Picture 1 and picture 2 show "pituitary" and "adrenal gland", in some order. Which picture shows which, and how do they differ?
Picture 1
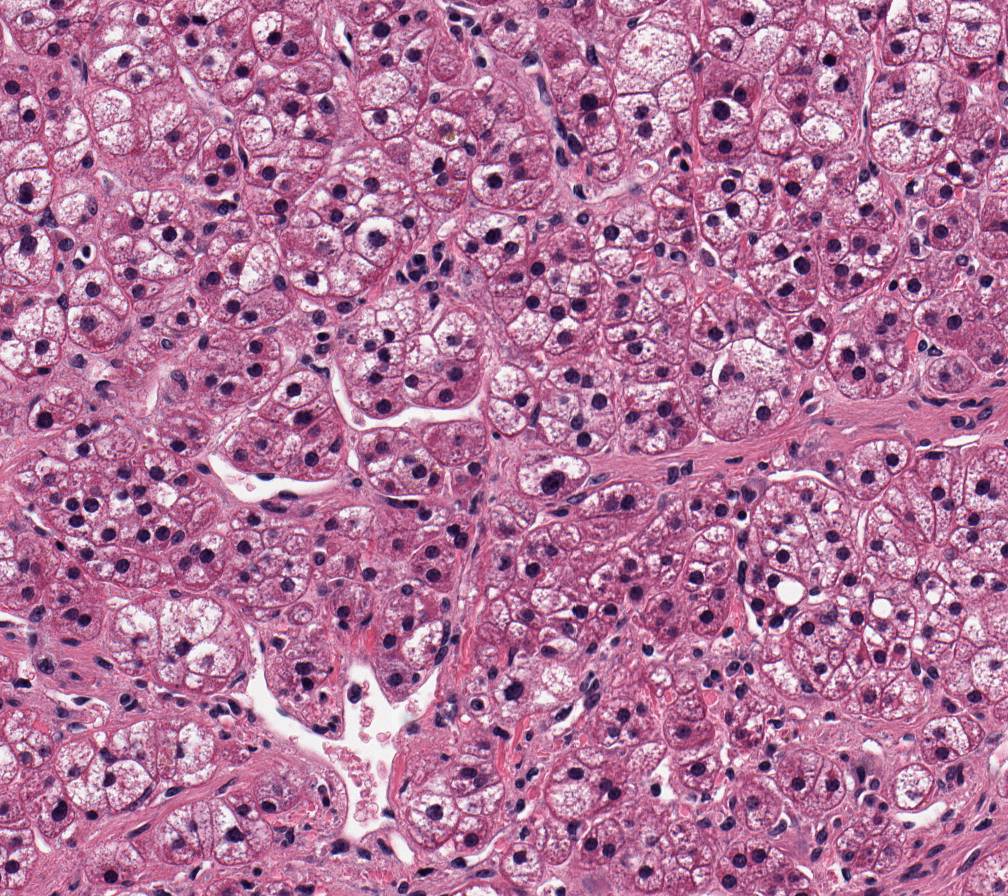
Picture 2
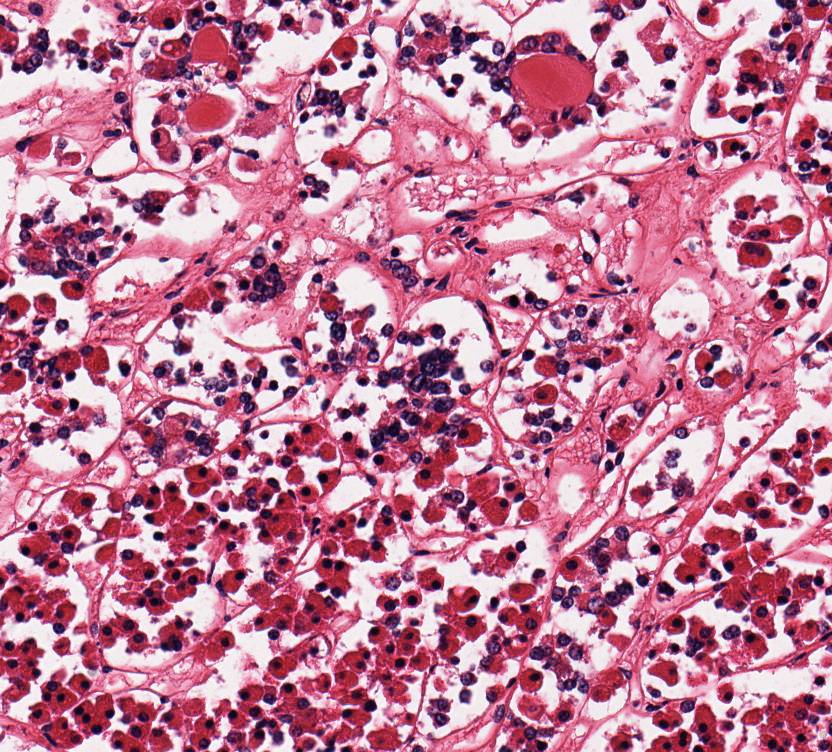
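Adrenal gland, picture 1; pituitary, picture 2. Common to both: cells in nests and cords separated by thin pink strands or septa across the field. Picture 1: large polygonal cells with abundant pale cytoplasm full of fine clear vacuoles, foamy; most with a single round central nucleus and prominent dark nucleolus; sharp cell borders. Picture 2: cells with intensely red granular cytoplasm, most crowded in the lower half; nest cell nuclei small, round, dark; rounded pools of homogeneous pink material within nests at the top.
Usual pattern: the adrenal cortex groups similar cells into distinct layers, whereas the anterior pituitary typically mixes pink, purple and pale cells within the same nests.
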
